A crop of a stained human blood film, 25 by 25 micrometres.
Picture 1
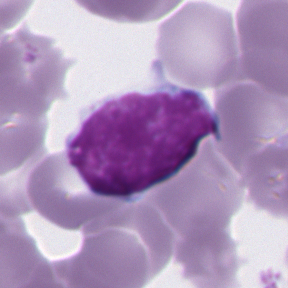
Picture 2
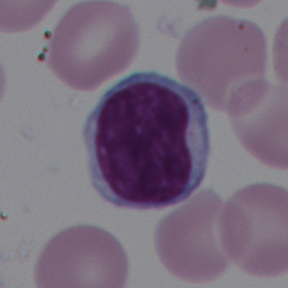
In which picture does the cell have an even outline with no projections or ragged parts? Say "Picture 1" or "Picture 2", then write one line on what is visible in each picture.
Picture 2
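Picture 1: A faint thin pale strand sticks out from the top edge of the cell.
Picture 2: The cell outline is smooth and round to slightly oval.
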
